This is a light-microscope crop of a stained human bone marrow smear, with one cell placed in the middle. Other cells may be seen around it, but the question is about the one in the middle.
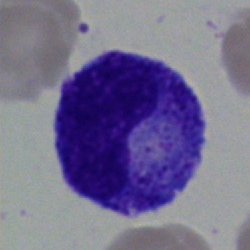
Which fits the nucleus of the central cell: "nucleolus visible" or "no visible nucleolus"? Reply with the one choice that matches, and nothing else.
No visible nucleolus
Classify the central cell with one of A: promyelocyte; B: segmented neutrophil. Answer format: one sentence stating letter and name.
Option A is right, the centrally situated cell being a promyelocyte.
